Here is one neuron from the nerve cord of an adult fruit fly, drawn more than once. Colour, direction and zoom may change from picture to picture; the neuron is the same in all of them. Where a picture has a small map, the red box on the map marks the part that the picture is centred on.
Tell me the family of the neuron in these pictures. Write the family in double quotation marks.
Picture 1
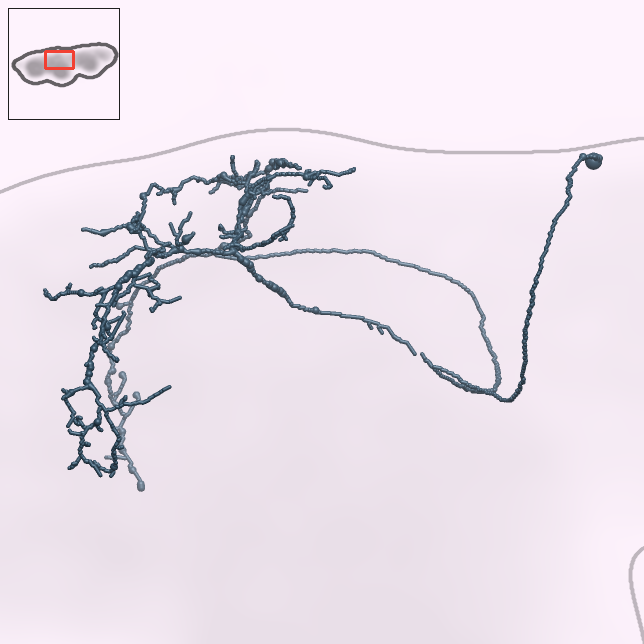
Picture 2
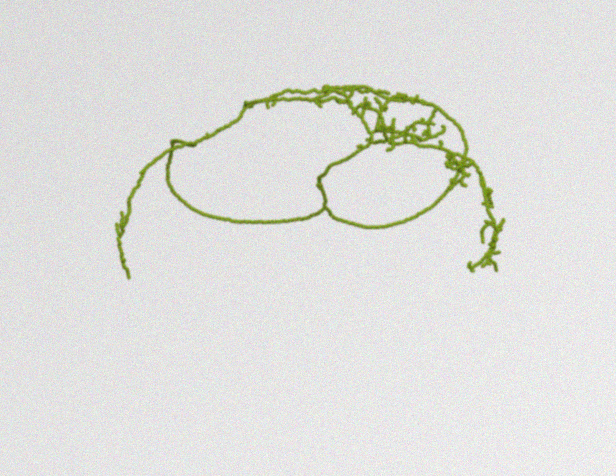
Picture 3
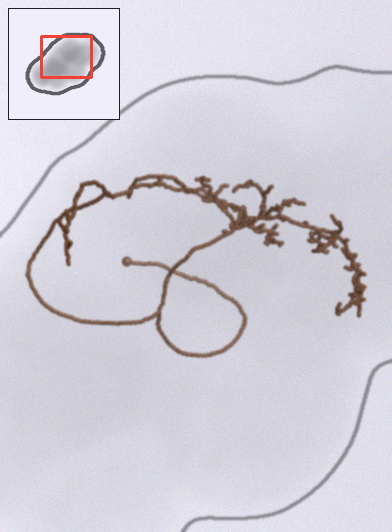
"hemilineage 19B"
